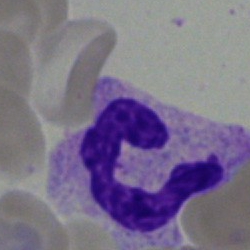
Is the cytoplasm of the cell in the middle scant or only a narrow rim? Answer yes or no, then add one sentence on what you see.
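No. The cytoplasm is abundant and pale lilac.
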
